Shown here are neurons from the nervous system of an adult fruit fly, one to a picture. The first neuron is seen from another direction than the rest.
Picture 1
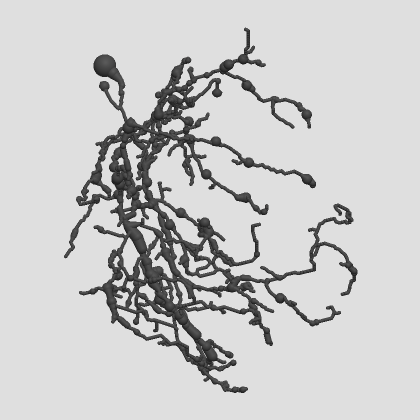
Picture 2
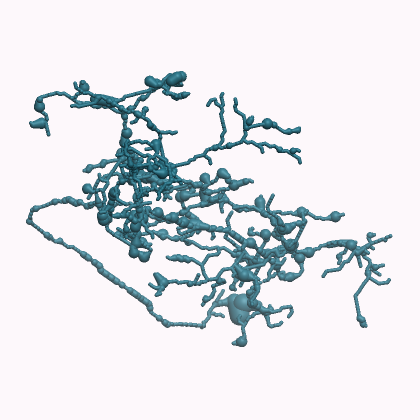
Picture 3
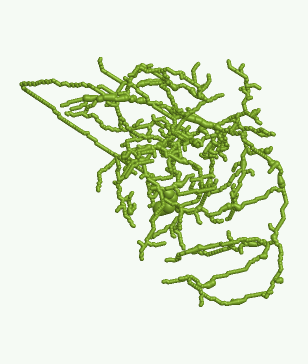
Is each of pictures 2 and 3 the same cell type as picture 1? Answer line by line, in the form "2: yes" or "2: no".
2: no
3: yes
